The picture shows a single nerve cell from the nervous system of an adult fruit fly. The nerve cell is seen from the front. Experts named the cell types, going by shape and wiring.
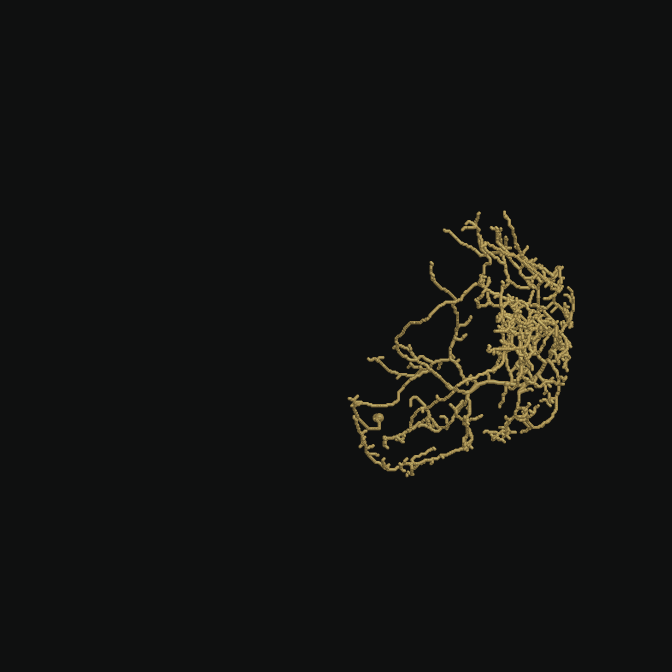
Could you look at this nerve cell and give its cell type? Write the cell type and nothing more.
IN04B042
